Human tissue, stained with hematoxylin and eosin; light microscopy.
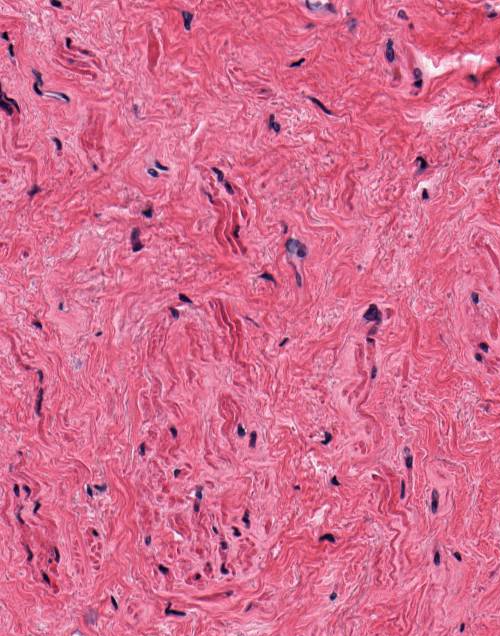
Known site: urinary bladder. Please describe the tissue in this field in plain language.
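Entire field: dense fibrous connective tissue; no epithelium anywhere. Scattered cells are fibroblasts, with dark, slender nuclei that are spindle-shaped or wavy. Nuclei sparse, widely spaced among the collagen bundles. Fibroblast cytoplasm cannot be told apart from the surrounding collagen.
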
